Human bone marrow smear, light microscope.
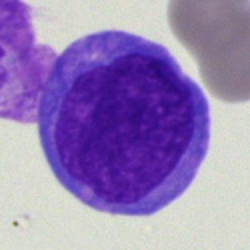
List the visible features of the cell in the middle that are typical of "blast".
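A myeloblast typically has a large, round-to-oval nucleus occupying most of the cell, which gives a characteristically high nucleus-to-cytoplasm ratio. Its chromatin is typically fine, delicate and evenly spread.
In this blast, the nucleus fills most of the cell and leaves only a narrow rim of cytoplasm, in keeping with that high ratio. The chromatin is finely granular and evenly spread, with no coarse dark clumps, which matches the usual pattern. The cytoplasm is deep blue, and the outline of the cell is smooth and roughly round.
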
